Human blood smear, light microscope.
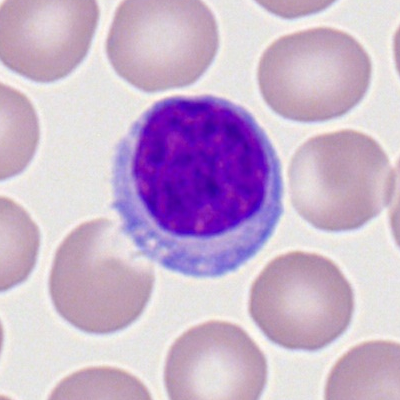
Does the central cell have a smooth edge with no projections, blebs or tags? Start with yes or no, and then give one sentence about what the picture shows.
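No. The cell outline is roughly round, with a slightly ragged edge at the lower left.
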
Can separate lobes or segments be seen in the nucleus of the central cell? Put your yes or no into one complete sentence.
No, this cell's nucleus is one compact mass of round, oval or kidney shape.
